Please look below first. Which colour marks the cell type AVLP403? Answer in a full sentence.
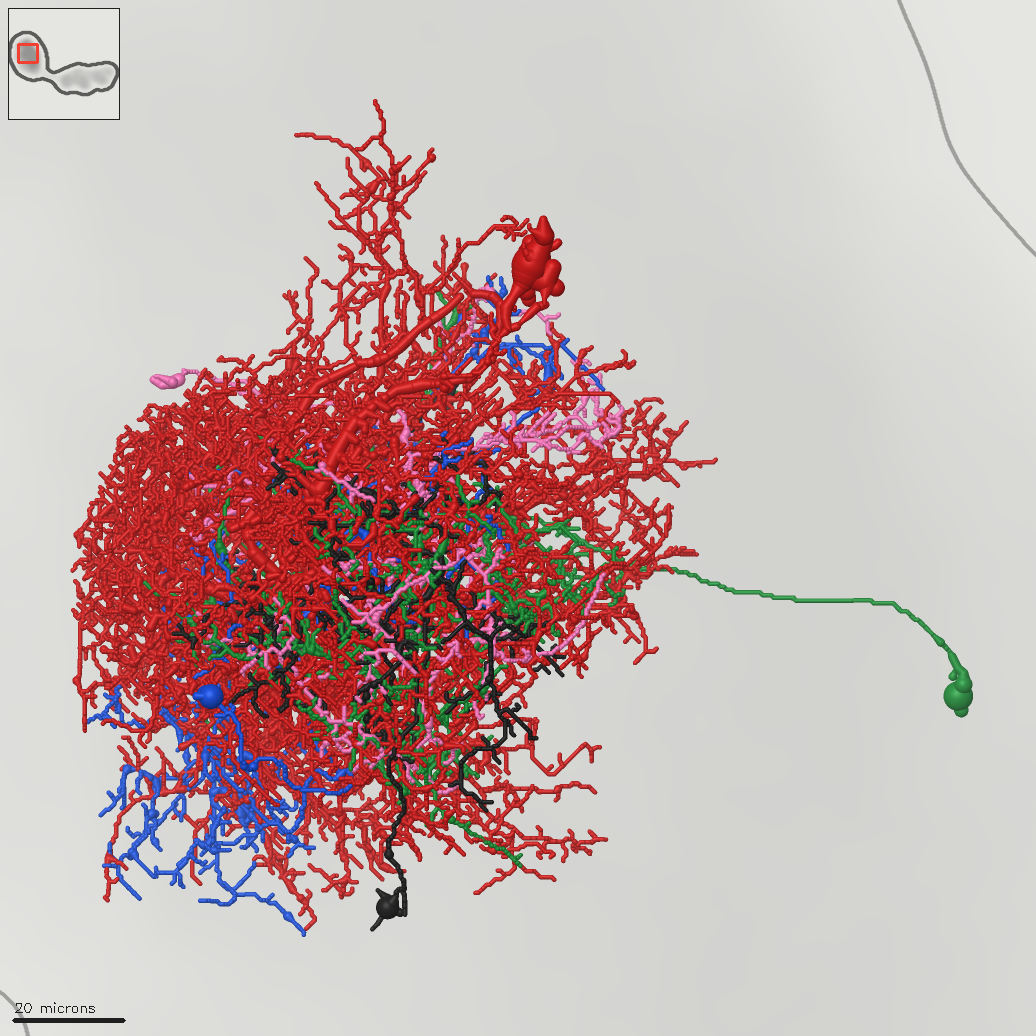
The colour is blue.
